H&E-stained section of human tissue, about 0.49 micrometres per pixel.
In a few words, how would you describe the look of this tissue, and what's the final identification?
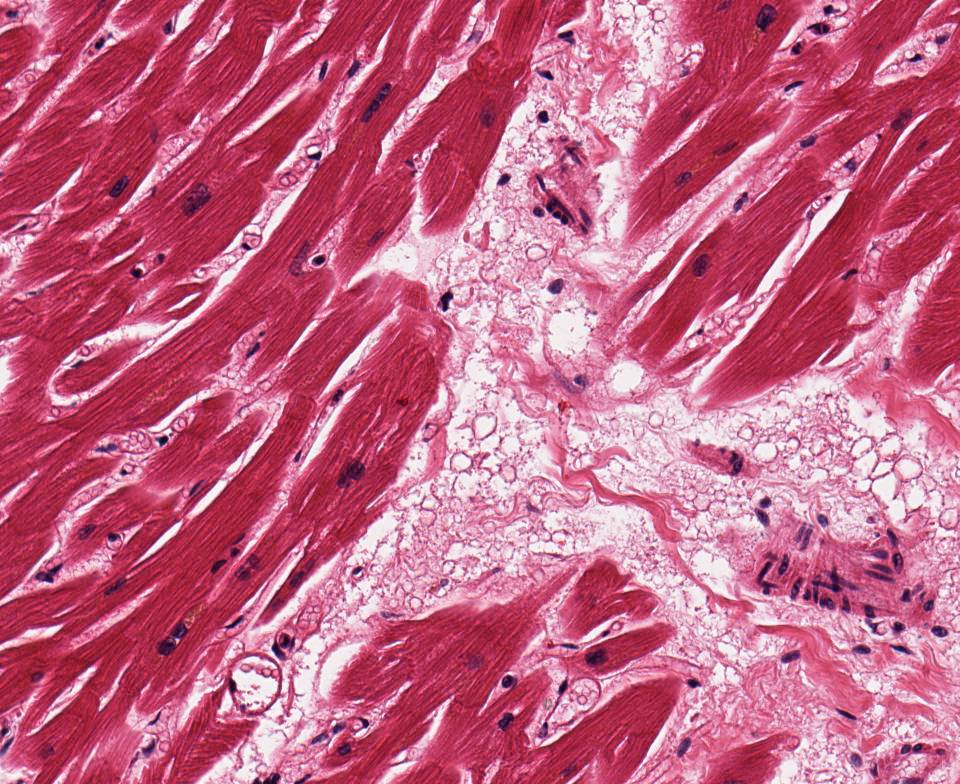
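Muscle bundles occupy the left side, upper right and lower centre, split by a broad pale loose band running from top centre toward lower right. Fibre cytoplasm is deep pink, with fine lengthwise fibrillar streaks. Fibres branch and join rather than forming separate parallel cylinders. That band holds many small clear rounded spaces and a few wavy pink collagen strands. The tissue is left ventricle of the heart.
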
